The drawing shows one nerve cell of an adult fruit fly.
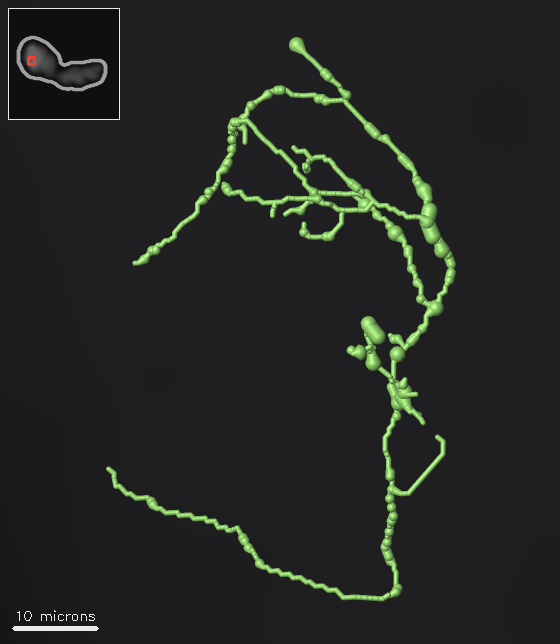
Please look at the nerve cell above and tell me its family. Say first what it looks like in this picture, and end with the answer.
No cell body is drawn. By the scale bar it is about 70 microns tall in this view. It is a sensory neuron entering the brain. Its family is called class hygrosensory.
